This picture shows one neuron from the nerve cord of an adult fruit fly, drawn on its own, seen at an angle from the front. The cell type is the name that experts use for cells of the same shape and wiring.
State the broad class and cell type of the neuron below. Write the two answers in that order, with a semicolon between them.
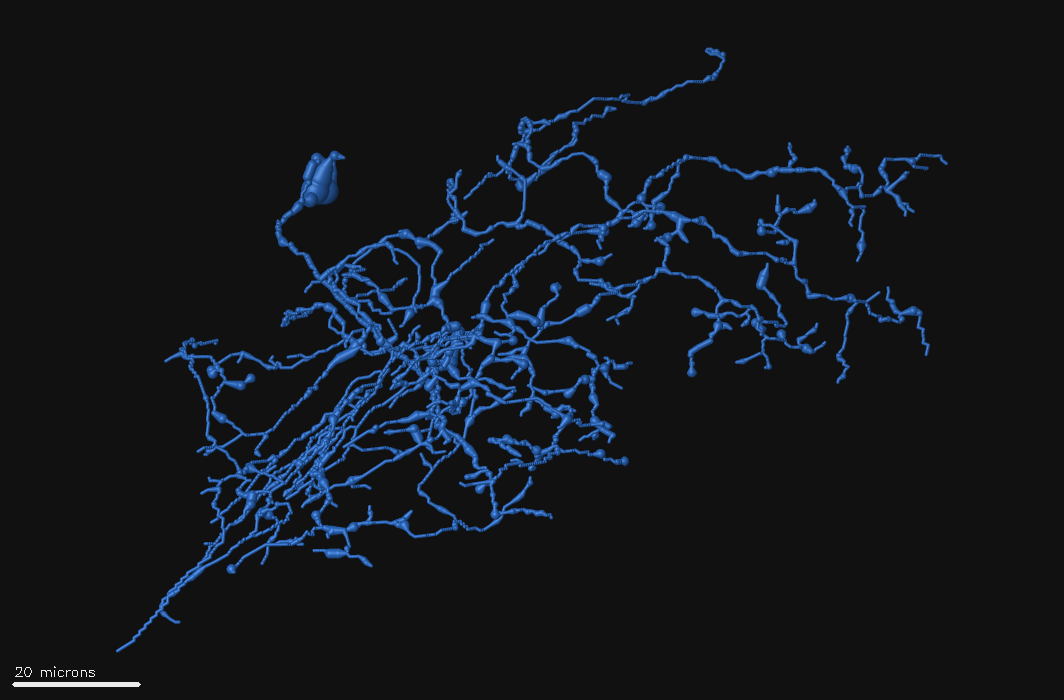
nerve-cord intrinsic neuron; INXXX364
